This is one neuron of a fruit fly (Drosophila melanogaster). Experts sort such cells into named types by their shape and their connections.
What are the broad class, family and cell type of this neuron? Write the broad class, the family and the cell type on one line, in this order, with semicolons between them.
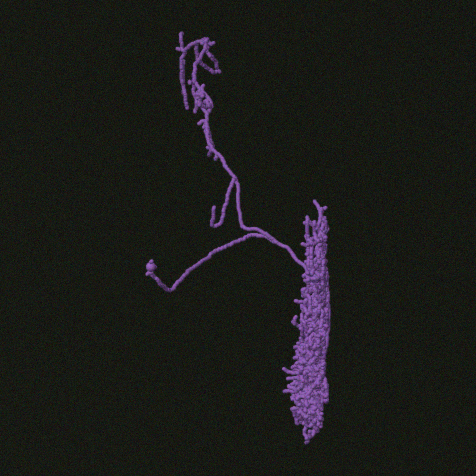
visual projection neuron; LPT; LPT49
